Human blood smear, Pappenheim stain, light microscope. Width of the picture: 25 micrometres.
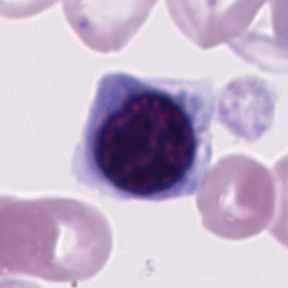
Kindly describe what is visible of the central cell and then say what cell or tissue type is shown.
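Dark purple chromatin lies in coarse clumps within a nucleus set near the lower edge of the cell, with little cytoplasm below it. Neither distinct granules nor vacuoles appear in the cytoplasm. This is a normoblast.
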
